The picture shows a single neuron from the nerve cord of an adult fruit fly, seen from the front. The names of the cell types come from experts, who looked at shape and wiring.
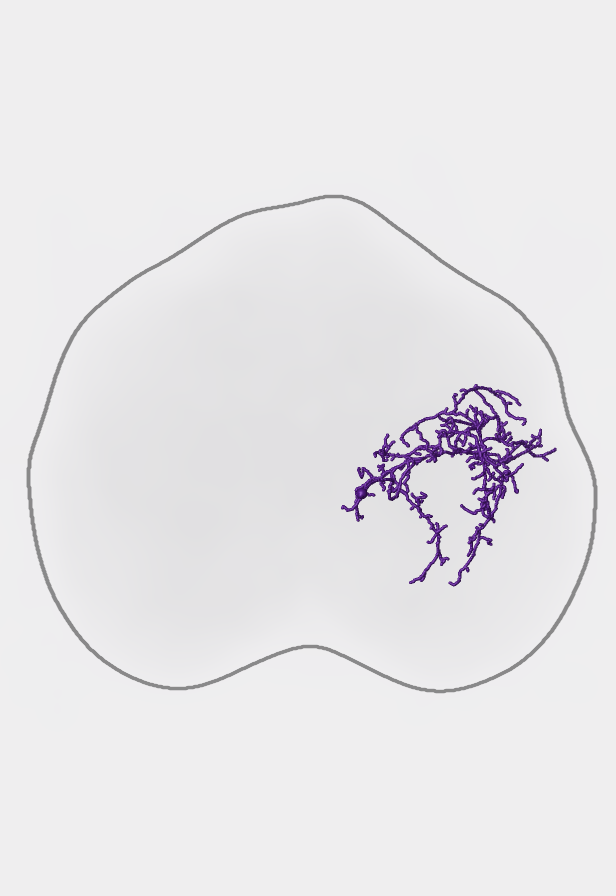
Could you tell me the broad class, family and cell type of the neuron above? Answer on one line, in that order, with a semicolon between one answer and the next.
nerve-cord intrinsic neuron; hemilineage 16B; IN16B091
